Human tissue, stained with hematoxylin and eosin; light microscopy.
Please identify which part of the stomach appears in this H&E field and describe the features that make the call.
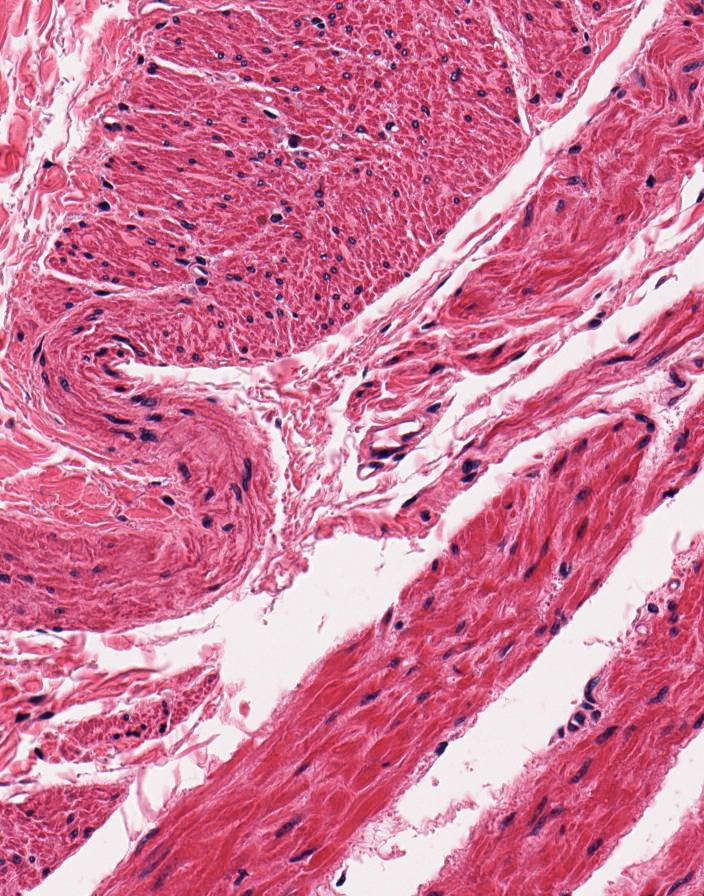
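What this field holds is smooth muscle. First, its bundles are cut crosswise in the upper part and lengthwise in the lower right, the latter running from lower left to upper right.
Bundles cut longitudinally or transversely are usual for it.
Second, the lengthwise-cut bundles show elongated, cigar-shaped nuclei along the cells' long axis.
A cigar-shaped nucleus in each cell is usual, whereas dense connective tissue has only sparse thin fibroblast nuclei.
Third, the cytoplasm is uniformly eosinophilic without cross-striations.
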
